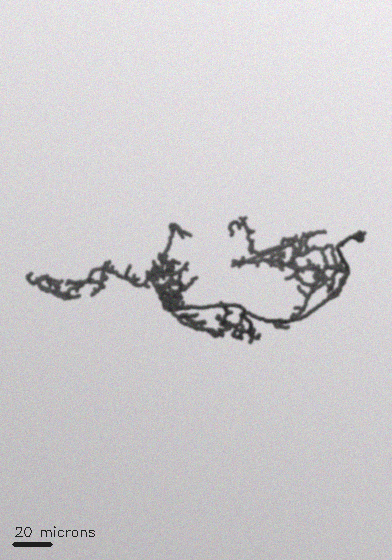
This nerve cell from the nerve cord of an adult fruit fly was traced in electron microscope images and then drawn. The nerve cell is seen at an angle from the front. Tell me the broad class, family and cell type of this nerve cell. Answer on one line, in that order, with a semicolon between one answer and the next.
nerve-cord intrinsic neuron; hemilineage 19A; IN19A065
